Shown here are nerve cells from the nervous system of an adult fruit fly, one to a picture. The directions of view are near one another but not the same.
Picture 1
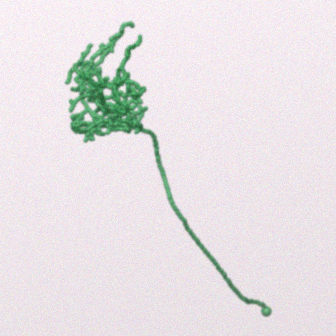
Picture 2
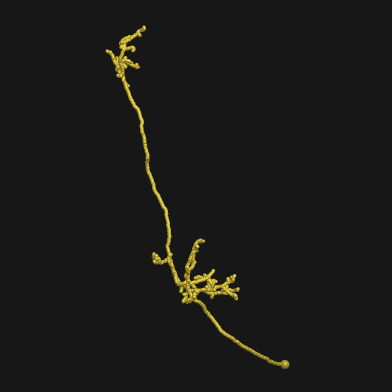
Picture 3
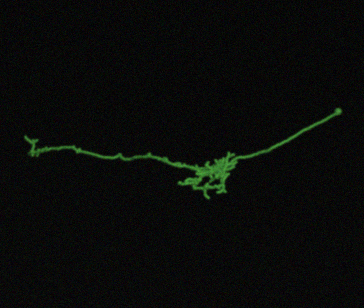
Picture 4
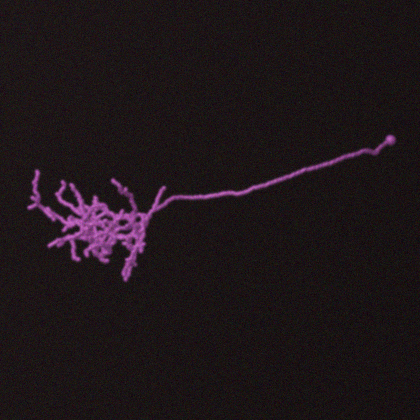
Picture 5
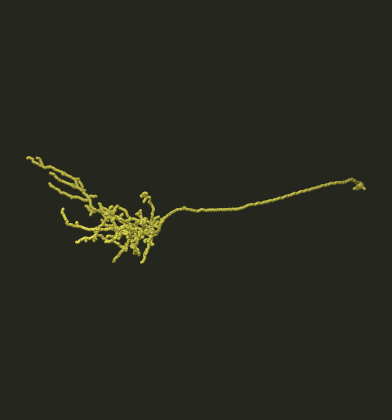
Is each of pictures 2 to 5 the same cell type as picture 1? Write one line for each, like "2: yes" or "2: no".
2: no
3: no
4: yes
5: yes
